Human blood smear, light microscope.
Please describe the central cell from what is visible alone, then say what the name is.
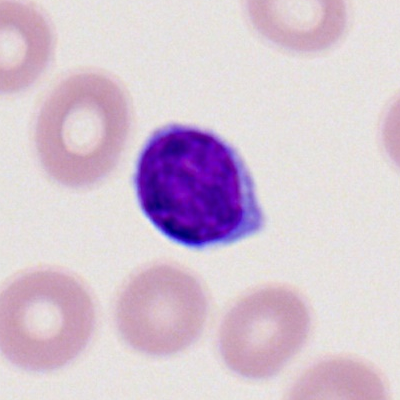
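Roughly round in shape, the central cell has a small blunt point jutting out at its lower right. Its chromatin is dense and dark purple, with coarse clumps, and no nucleoli are visible in the nucleus. The cytoplasm forms a scant pale blue rim, widest on the right side. The cell is a lymphocyte.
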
